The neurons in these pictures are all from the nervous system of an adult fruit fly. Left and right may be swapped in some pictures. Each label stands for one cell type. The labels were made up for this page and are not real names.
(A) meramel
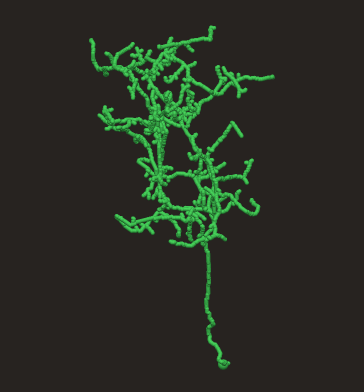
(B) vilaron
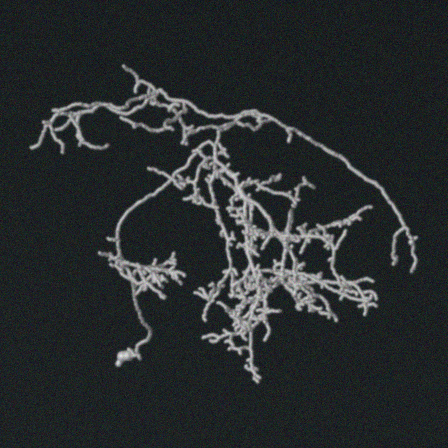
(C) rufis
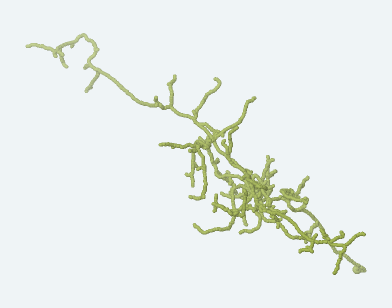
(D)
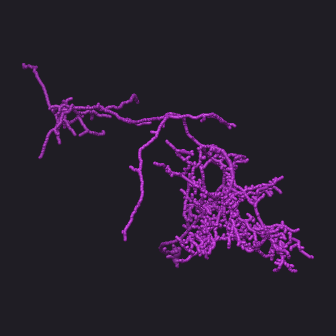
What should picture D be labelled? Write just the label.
vilaron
